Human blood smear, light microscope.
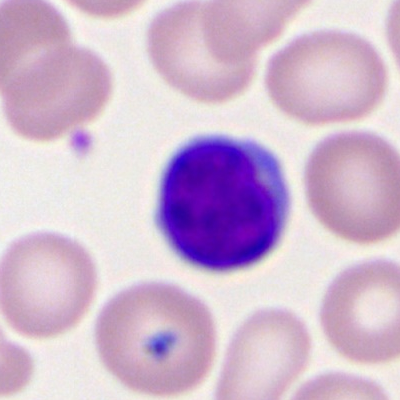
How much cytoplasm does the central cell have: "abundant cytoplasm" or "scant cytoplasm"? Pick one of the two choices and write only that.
Scant cytoplasm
